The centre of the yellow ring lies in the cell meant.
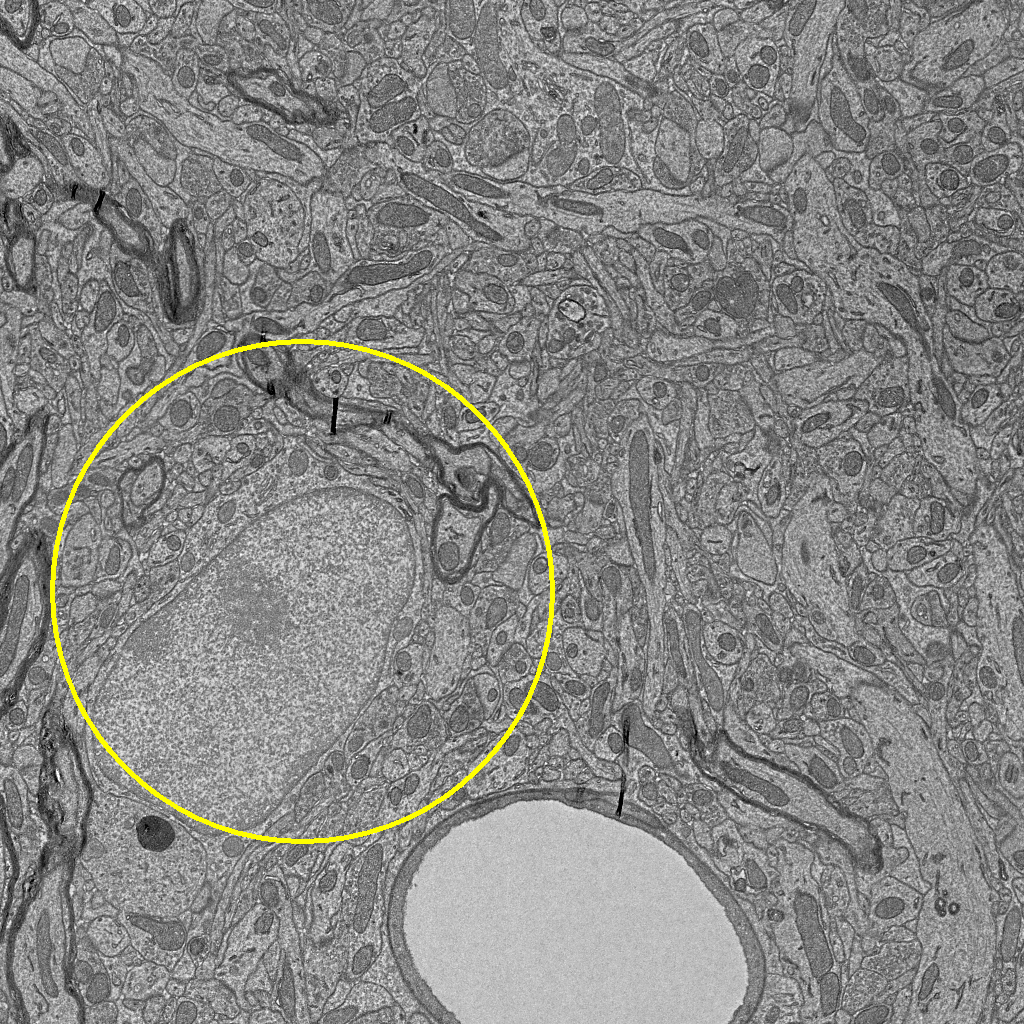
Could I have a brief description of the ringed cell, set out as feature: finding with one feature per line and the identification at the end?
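Nuclear shape: large oval, long axis from lower left to upper right
Nuclear outline: smooth, no deep infoldings
Peripheral chromatin: no thick dark band along the nuclear envelope
Nuclear centre: an ill-defined darker patch
Cell: astrocyte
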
